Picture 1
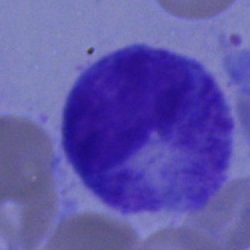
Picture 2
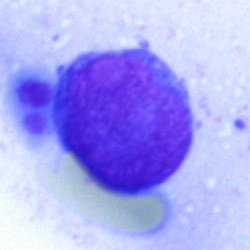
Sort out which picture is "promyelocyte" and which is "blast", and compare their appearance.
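Picture 1 shows a promyelocyte; picture 2 shows a blast. The promyelocyte has a round, smooth outline with no projections from its surface, whereas the blast is roughly round and carries small blebs along its upper edge. Purple granules are scattered in the lower right part of the promyelocyte, while no granules are visible in the cytoplasm of the blast.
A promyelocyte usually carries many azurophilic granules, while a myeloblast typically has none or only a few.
In the promyelocyte, the dark nuclear mass fills the upper and left part of the cell, and a pale, clear zone lies just below the centre.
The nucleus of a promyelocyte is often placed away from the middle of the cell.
The cytoplasm of the blast is a scant rim that stains blue, and its chromatin is fine and evenly spread, without coarse dark clumps.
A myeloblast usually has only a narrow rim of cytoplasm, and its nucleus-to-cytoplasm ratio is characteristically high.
Red cells lie close to the promyelocyte at its lower left, and two small round purple bodies lie just to the left of the blast.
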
